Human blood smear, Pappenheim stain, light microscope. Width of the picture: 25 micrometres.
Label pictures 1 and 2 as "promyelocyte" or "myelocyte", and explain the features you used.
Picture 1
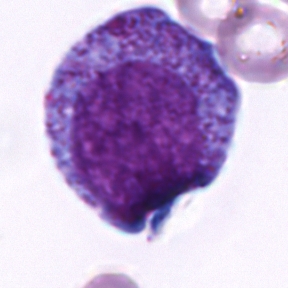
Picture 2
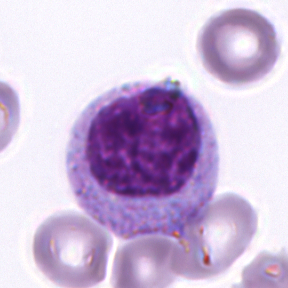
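Picture 1: promyelocyte. Picture 2: myelocyte. Size: picture 1 cell about 20 by 17 micrometres; picture 2 cell about 14 micrometres across, about 2 times as wide as a red cell lying whole in that picture. Outline, picture 1: broadly rounded but slightly angular and uneven. Nucleus, picture 2: a single mass without lobes, round in outline, about 10 micrometres across, filling about 50% of the cell's area, lying toward the top of the cell. Cytoplasm position: picture 1 a moderate rim, widest above the nucleus; picture 2 widest band below the nucleus. Cytoplasm colour: picture 1 greyish blue-violet; picture 2 pale lilac. Granules: picture 1 fine, purple-red, scattered throughout the cytoplasm; picture 2 fine, scattered throughout the cytoplasm.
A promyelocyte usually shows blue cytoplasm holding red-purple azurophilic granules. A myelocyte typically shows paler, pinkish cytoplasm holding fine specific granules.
The greyish blue-violet cytoplasm with purple-red granules in picture 1 and the paler lilac cytoplasm in picture 2 are in line with that contrast.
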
